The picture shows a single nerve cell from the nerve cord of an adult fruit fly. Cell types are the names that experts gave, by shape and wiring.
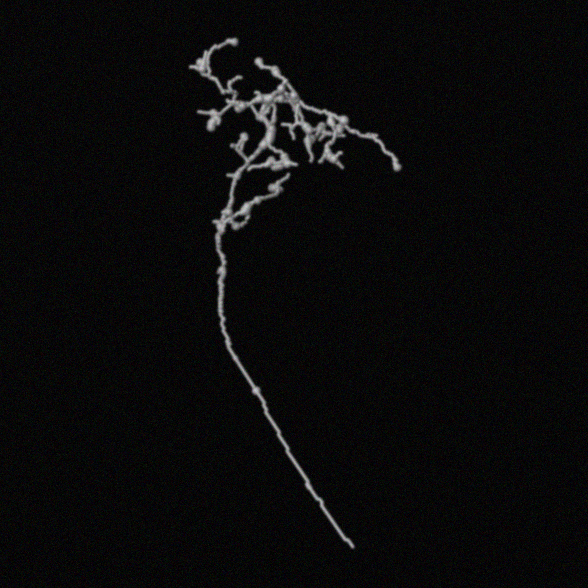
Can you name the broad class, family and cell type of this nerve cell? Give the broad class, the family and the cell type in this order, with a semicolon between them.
descending neuron; DNge; DNge077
